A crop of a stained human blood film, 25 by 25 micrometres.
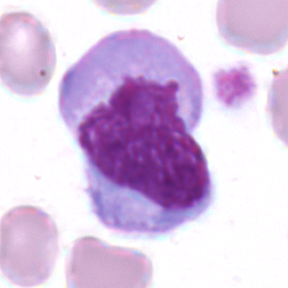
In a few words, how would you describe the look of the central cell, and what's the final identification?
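I see the nucleus sitting off-centre, toward the lower right of the cell. The cytoplasm around it is pale blue-grey, and its widest band lies above and to the left of the nucleus. Looking through that cytoplasm, I find no distinct granules. This one is a plasma cell.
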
